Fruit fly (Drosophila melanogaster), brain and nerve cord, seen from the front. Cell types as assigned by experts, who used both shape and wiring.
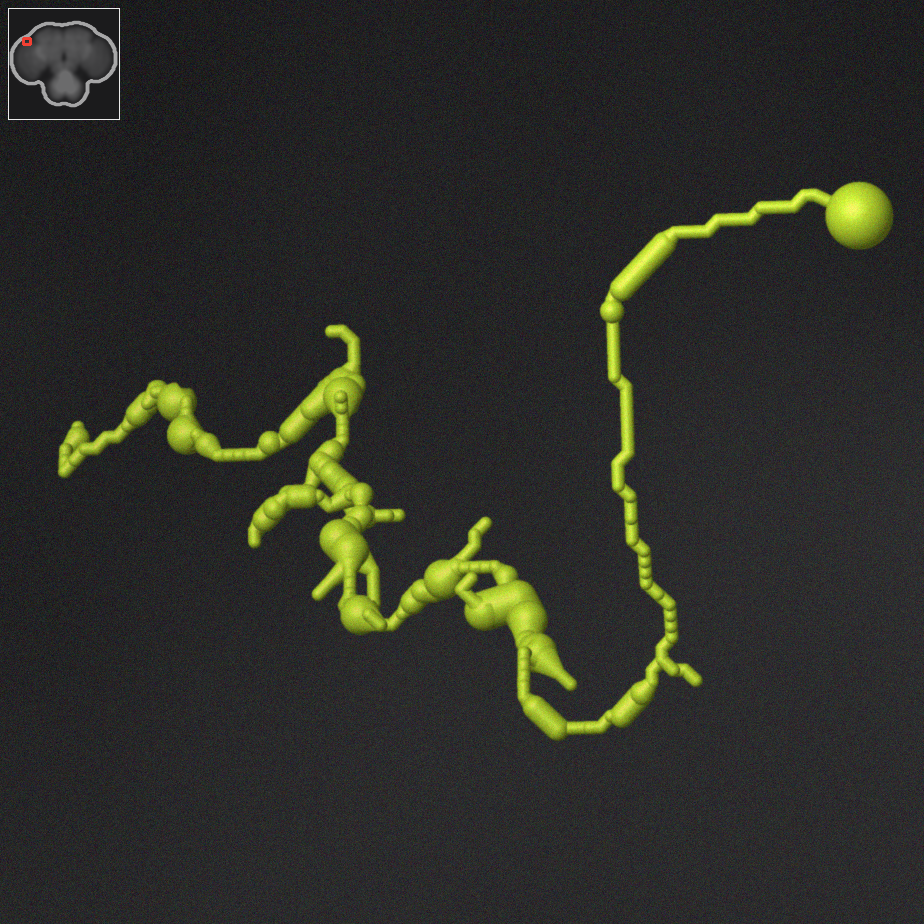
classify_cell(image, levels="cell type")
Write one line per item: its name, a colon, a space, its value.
cell type: Dm3b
